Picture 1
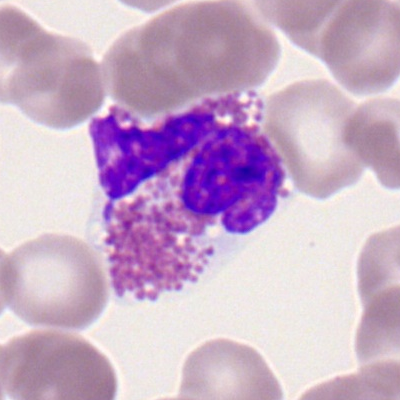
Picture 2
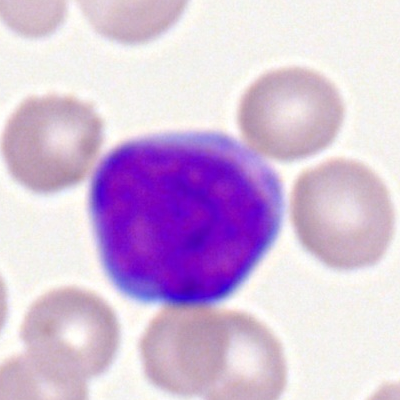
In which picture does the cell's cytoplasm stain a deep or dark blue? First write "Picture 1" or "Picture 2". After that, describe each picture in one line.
Picture 2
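Picture 1: Between the granules the cytoplasm is pale and nearly colourless.
Picture 2: The thin rim of cytoplasm is blue.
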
